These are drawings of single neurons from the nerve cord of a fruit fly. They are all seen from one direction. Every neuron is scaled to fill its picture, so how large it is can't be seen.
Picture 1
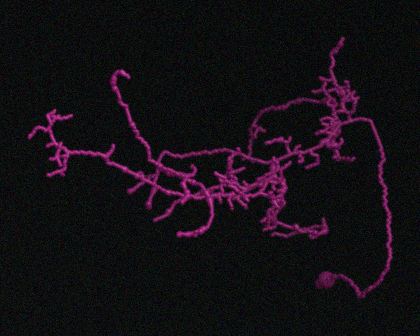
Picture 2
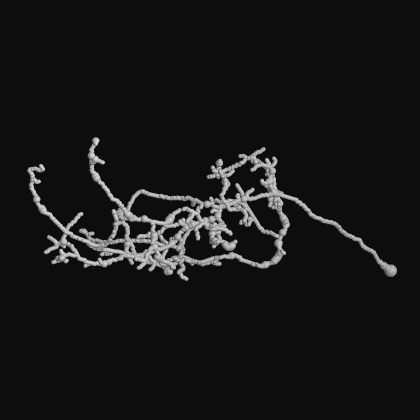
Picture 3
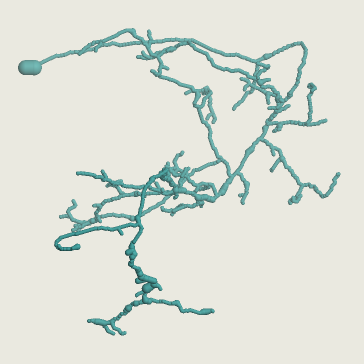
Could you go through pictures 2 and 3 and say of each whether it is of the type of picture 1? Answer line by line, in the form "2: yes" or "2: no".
2: yes
3: no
